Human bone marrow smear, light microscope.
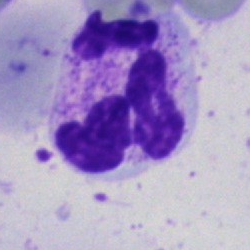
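Segmented neutrophil, the central cell. First, the nucleus is divided into three lobes; second, its chromatin is dark purple and coarsely clumped; third, the cytoplasm is pale pinkish-lilac, with fine purple granules scattered through it.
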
